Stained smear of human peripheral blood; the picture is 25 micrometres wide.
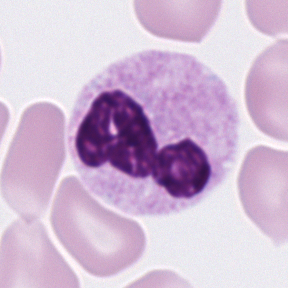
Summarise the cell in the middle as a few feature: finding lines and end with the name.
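Outline: round and smooth, as far as I can tell.
Nucleus: split into two lobes, I count.
Lobe positions: larger one upper left, smaller one lower right.
Chromatin: dense and dark purple.
Name: segmented neutrophil.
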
